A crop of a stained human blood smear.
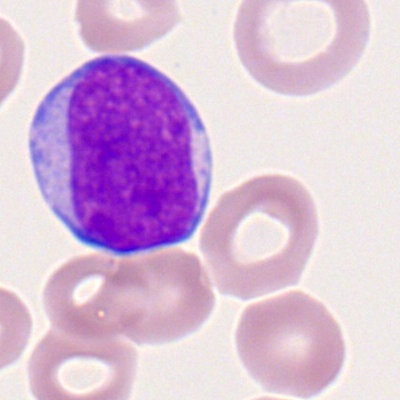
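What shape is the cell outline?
Round, with a smooth edge.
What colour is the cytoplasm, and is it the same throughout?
Pale blue, with the edge a deeper blue than the inner part.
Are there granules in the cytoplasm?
None are seen.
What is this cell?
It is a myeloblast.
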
